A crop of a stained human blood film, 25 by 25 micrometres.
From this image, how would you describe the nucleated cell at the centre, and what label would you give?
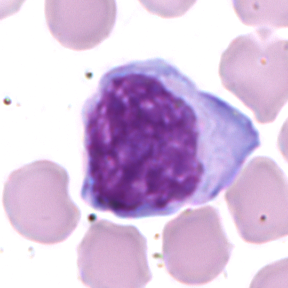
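Notice where the nucleus sits: toward the left side of the cell. Its chromatin is coarse and clumped, dark purple patches with paler gaps between them. The cytoplasm is pale blue, and you'll see it is widest on the right side of the cell. What we have here is a plasma cell.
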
